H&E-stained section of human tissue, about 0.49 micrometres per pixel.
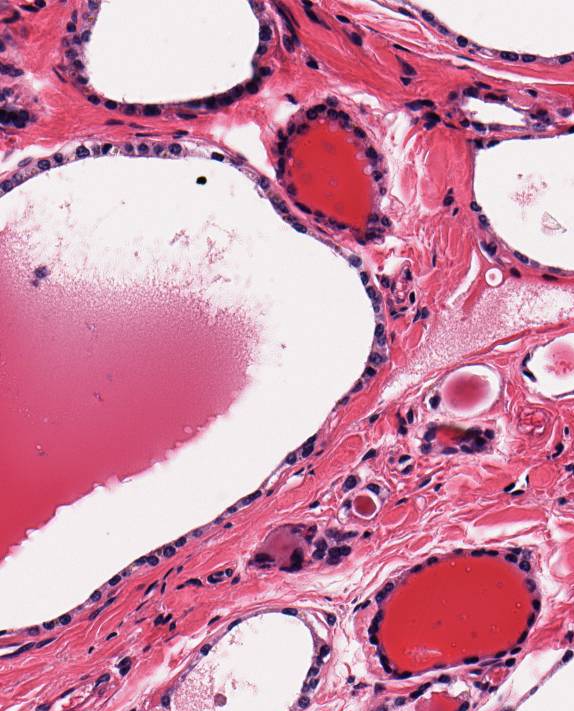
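Thyroid: closely packed rounded spaces of widely varying size, each lined by one layer of flattened to cuboidal cells with small dark round nuclei. Smaller spaces at upper centre and lower right hold homogeneous deep red-pink material. Separating them: dense pink collagen with scattered spindle-shaped nuclei.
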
